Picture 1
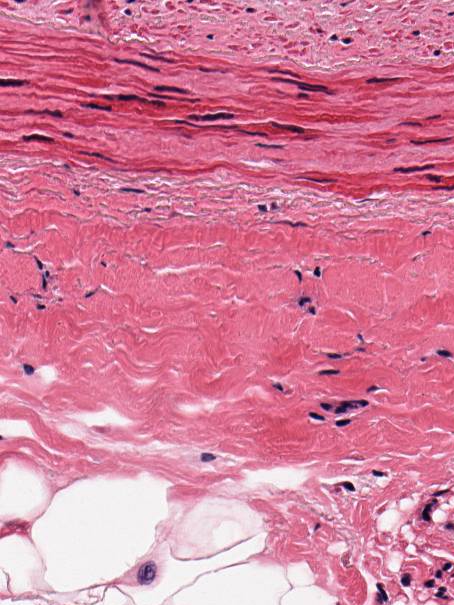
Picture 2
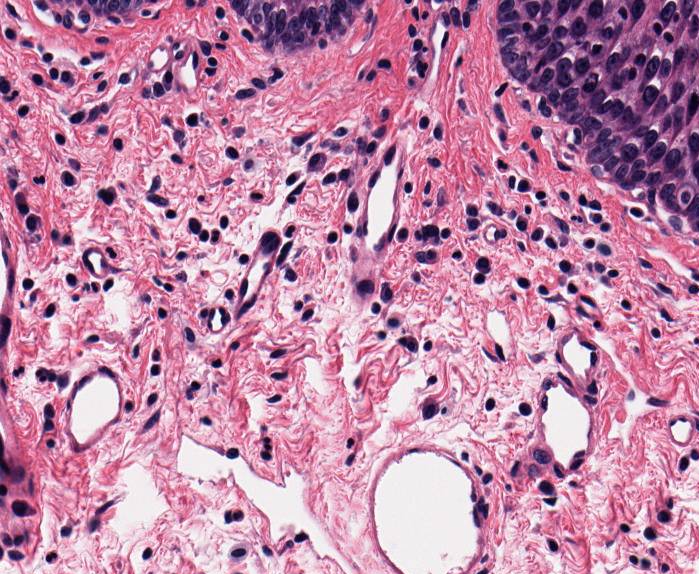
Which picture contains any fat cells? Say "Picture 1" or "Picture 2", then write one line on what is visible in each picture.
Picture 1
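Picture 1: Adipocytes with large clear vacuoles lie at the bottom left of the field.
Picture 2: No fat cells are present anywhere in the field.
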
